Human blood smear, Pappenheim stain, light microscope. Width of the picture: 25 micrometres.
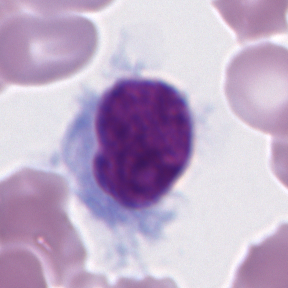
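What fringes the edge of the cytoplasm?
Fine hair-like projections.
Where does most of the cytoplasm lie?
To the left of the nucleus; it is pale blue.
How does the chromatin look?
Dark purple, mottled with clumps.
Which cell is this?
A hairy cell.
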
